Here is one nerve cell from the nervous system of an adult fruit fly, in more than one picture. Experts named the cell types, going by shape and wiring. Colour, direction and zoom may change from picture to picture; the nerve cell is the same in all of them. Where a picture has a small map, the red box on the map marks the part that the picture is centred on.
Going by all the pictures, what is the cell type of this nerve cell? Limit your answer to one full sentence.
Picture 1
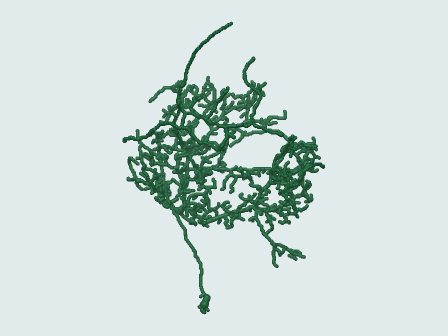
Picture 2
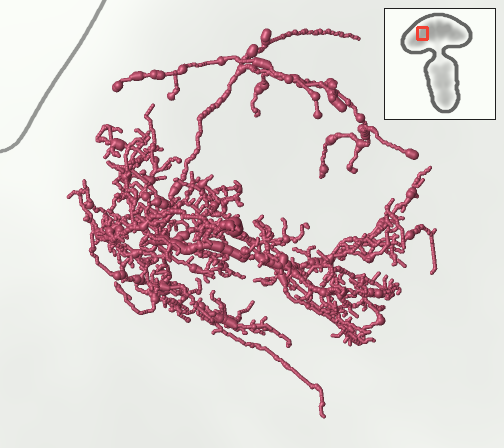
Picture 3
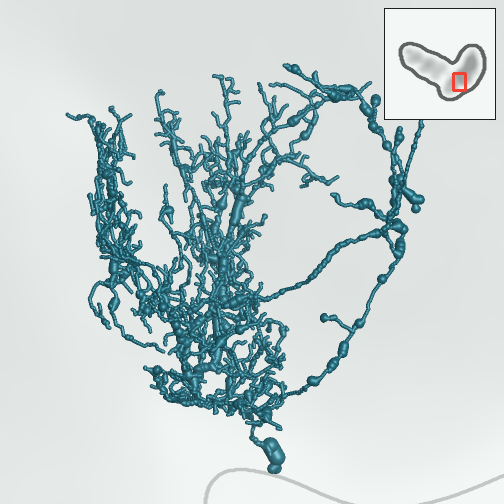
For this nerve cell, the cell type is PVLP074.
